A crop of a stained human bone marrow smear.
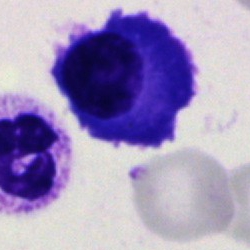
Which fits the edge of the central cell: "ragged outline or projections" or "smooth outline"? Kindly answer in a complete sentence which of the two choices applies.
The outline of the cell is rough, not smooth.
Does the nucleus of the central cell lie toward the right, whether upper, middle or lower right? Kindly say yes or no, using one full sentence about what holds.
No, the nucleus of this cell lies toward the left instead.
